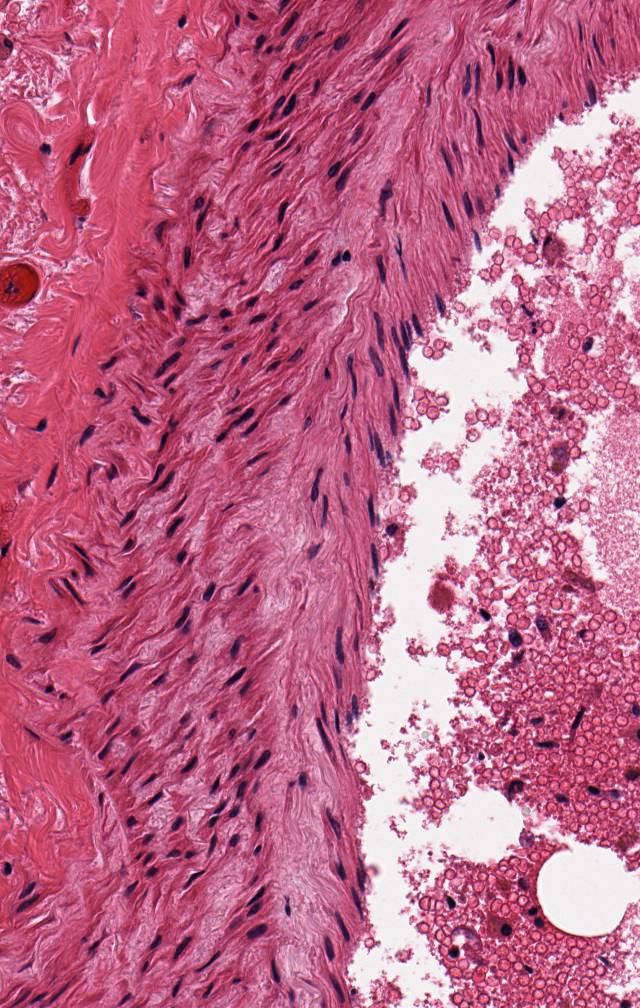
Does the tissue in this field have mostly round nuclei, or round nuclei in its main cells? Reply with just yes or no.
No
